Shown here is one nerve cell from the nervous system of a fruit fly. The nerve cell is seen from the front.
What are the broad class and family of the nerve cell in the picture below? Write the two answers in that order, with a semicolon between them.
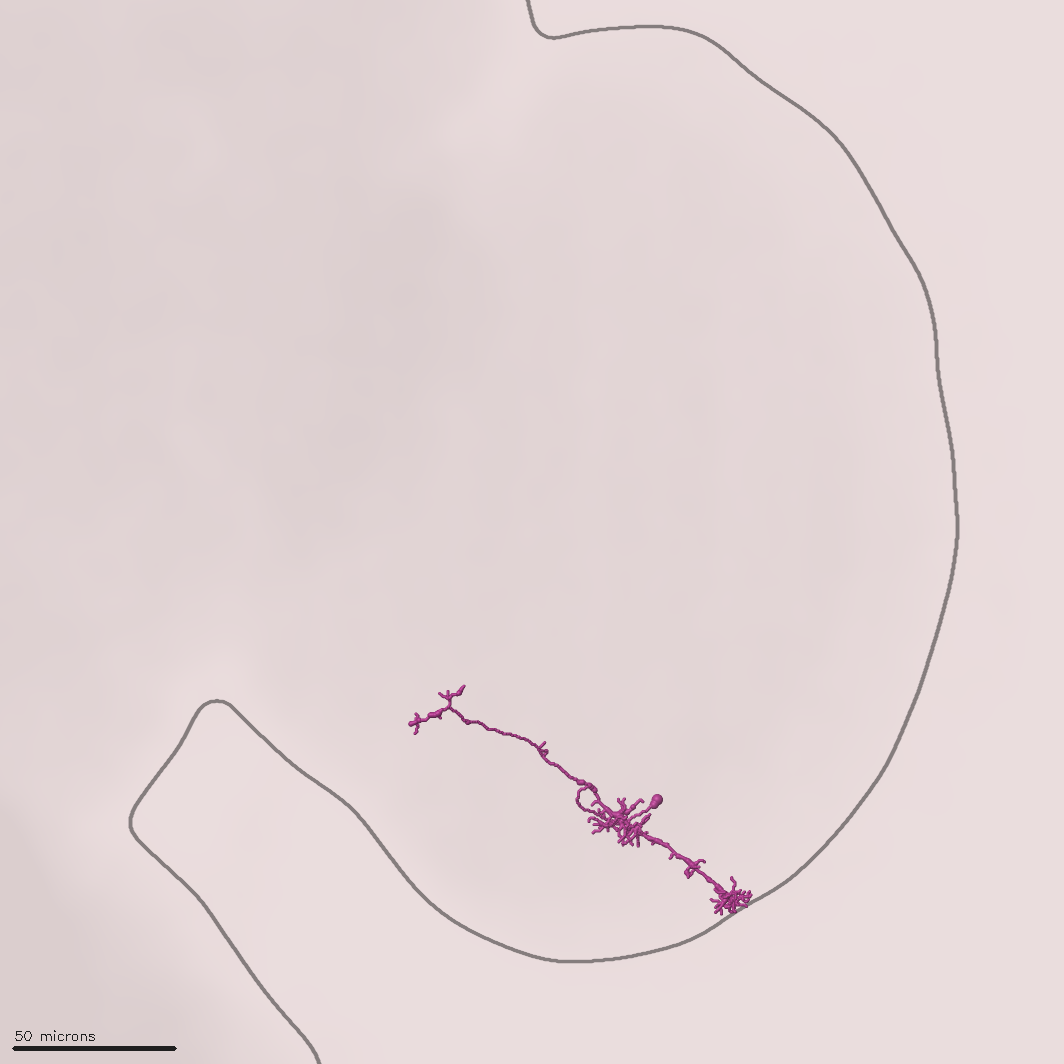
optic-lobe intrinsic neuron; T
